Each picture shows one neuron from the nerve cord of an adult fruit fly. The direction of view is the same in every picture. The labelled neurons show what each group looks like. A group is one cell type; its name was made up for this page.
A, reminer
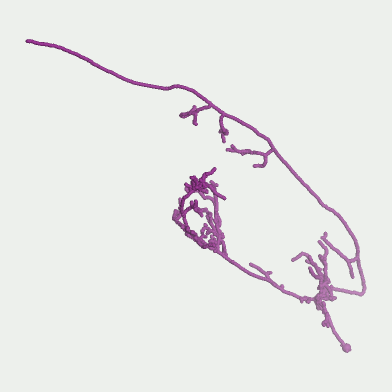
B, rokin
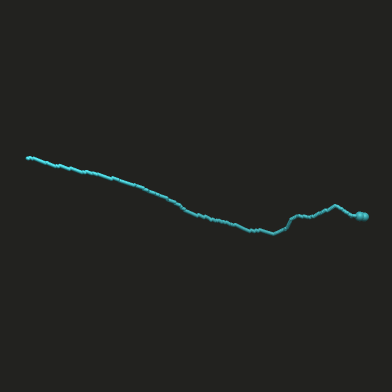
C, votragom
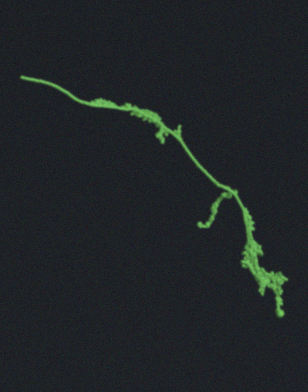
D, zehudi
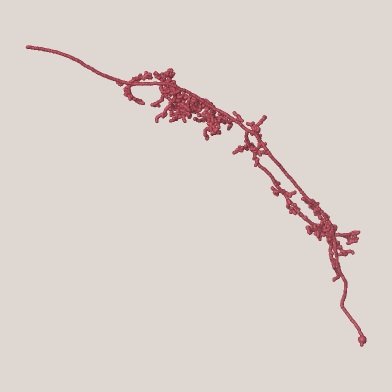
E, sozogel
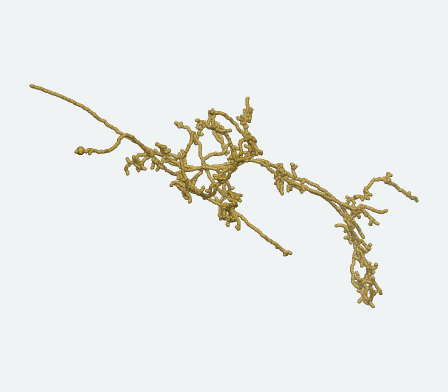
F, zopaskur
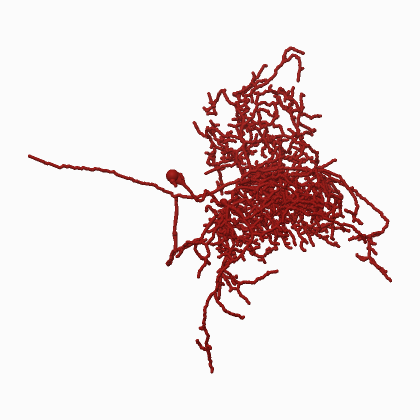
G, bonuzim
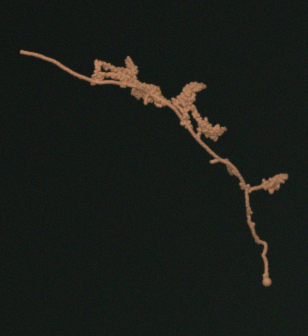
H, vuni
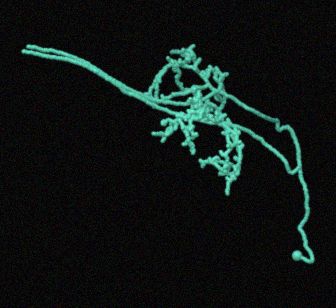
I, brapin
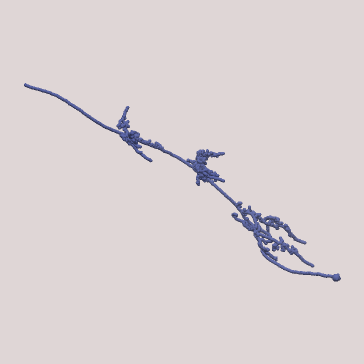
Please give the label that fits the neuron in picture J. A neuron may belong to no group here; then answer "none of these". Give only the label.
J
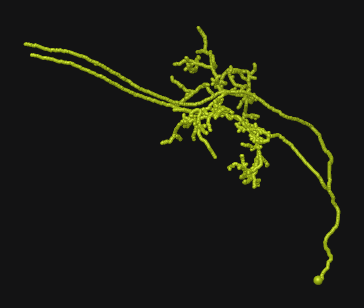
vuni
